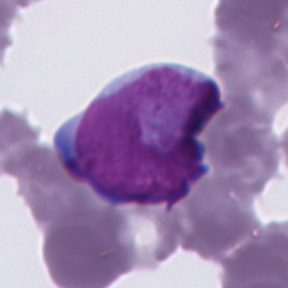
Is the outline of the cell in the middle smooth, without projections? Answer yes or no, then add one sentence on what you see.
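No. Small irregular knobs project from the right edge of the cell.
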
